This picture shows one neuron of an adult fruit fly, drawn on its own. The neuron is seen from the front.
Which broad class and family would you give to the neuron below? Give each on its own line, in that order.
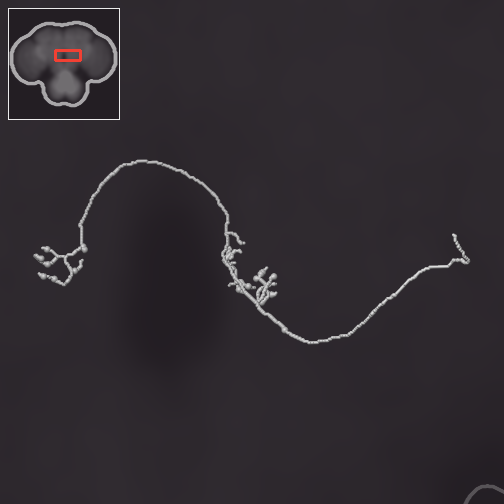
sensory neuron entering the brain
class olfactory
